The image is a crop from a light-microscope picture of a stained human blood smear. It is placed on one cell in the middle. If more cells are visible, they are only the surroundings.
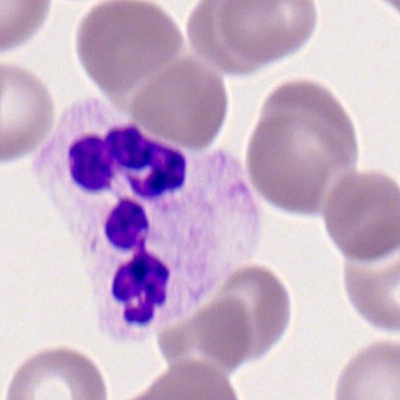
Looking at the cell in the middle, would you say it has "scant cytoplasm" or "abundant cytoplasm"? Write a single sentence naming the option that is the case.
The cytoplasm of this cell is abundant.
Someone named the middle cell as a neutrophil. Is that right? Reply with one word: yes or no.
yes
